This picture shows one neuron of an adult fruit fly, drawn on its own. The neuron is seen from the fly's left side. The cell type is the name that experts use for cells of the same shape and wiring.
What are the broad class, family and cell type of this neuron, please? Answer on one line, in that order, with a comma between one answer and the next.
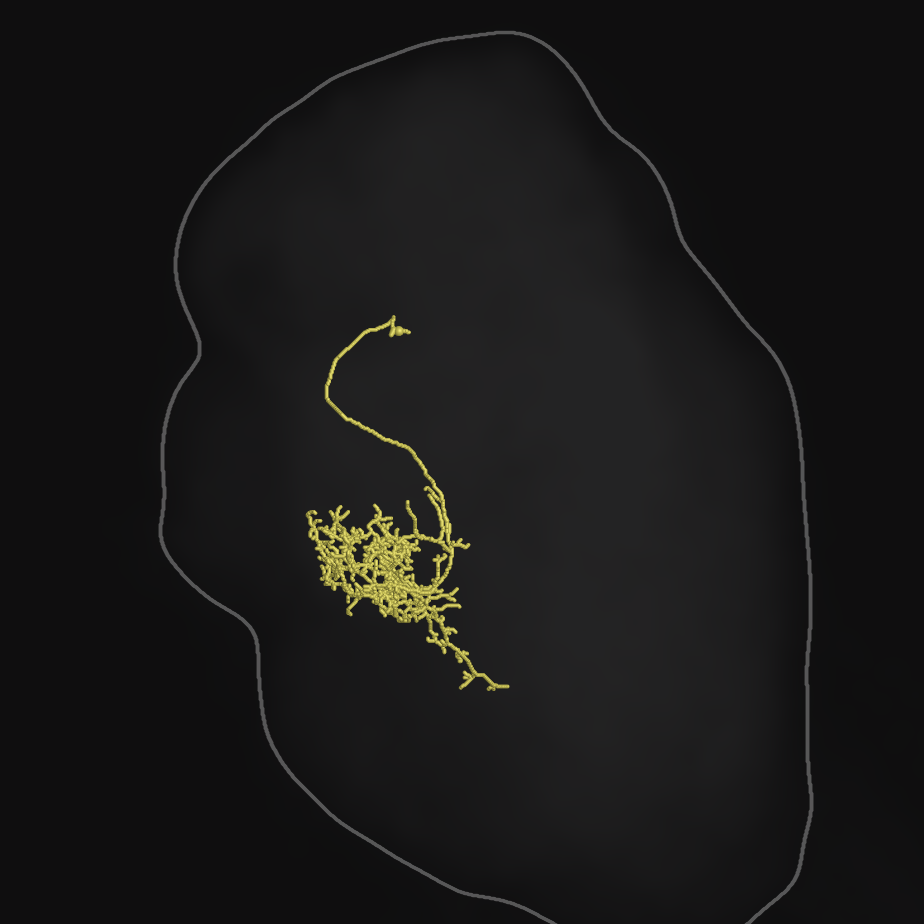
central-brain intrinsic neuron, hemilineage VLPl4_anterior, AVLP420_a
